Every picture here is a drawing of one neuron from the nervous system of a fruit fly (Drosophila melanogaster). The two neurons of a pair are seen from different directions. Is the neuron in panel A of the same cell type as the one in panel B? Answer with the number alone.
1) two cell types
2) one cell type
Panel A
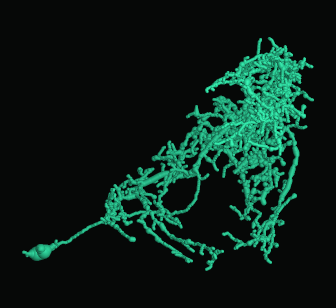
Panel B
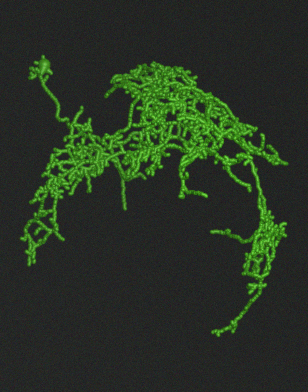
2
